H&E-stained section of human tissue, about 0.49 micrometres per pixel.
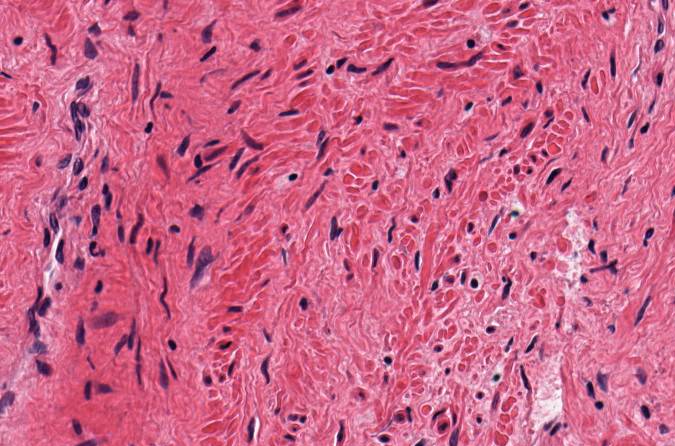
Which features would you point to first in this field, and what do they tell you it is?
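This is fibromuscular stroma. Bundles of spindle-shaped smooth muscle cells run in different directions, and their strongly eosinophilic cytoplasm fills most of the field.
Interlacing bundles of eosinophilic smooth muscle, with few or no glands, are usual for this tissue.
No epithelium or glands are present. In lengthwise-cut cells the nuclei are elongated with blunt, rounded ends.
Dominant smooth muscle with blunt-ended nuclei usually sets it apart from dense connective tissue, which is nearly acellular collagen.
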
